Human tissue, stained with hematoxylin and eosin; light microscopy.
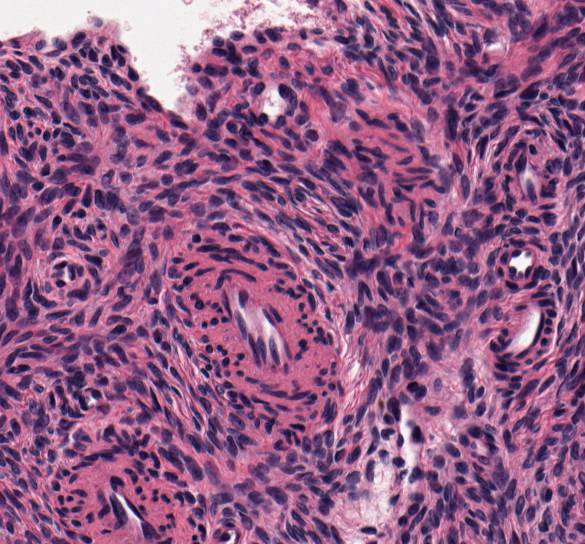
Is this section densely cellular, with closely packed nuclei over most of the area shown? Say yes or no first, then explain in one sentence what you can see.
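Yes. The nuclei are elongated, dark-staining and densely crowded.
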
